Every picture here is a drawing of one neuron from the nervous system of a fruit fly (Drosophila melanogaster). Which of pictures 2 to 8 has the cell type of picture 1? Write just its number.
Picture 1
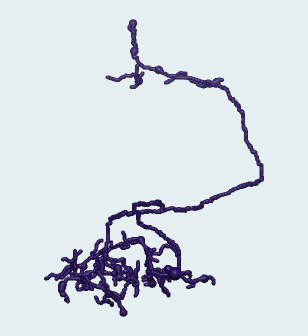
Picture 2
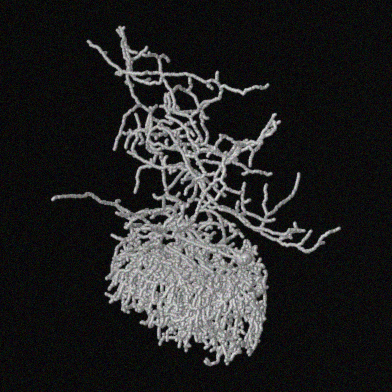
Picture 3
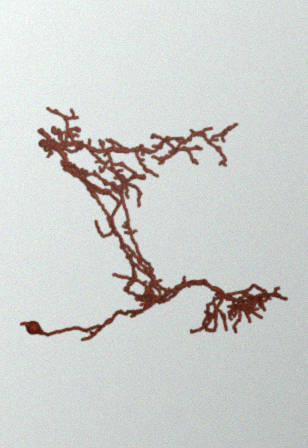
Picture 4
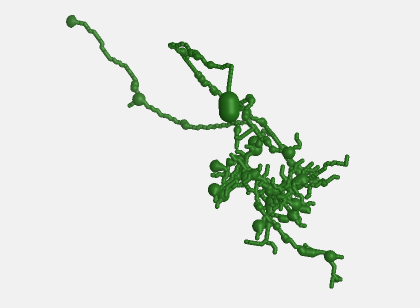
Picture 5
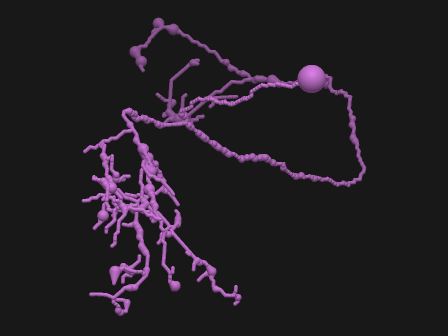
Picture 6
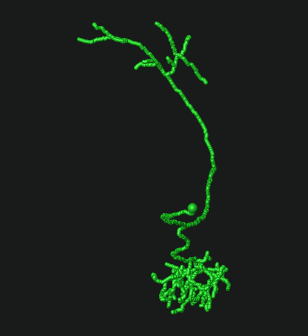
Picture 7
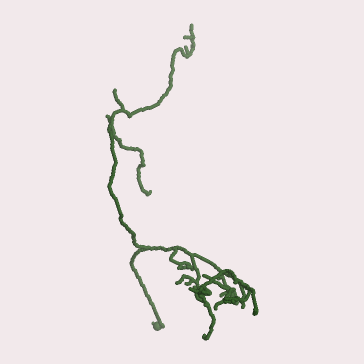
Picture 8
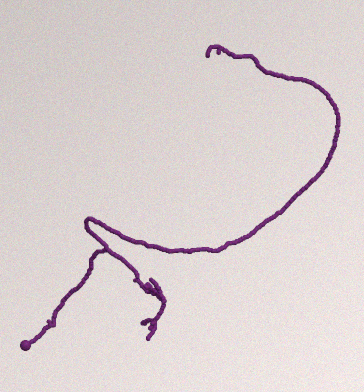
5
